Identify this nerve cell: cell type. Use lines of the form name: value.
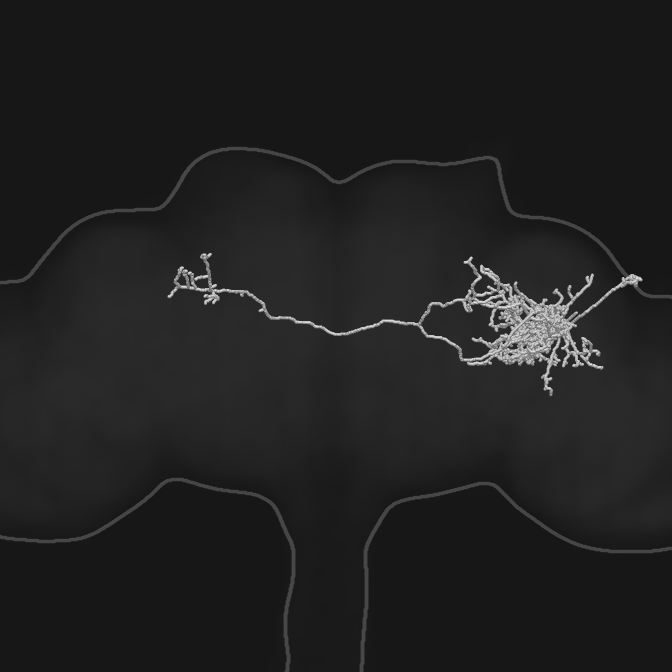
cell type: AVLP720m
